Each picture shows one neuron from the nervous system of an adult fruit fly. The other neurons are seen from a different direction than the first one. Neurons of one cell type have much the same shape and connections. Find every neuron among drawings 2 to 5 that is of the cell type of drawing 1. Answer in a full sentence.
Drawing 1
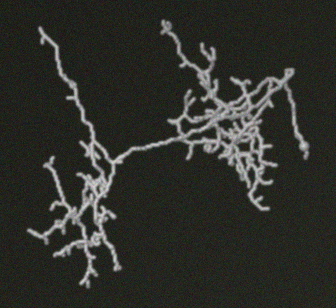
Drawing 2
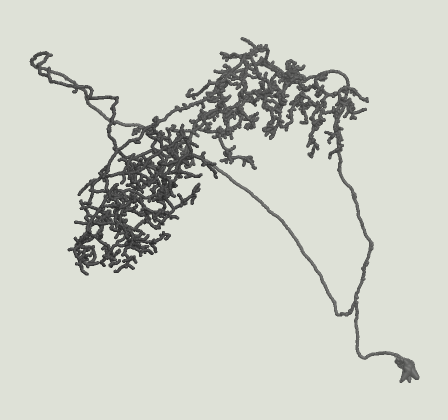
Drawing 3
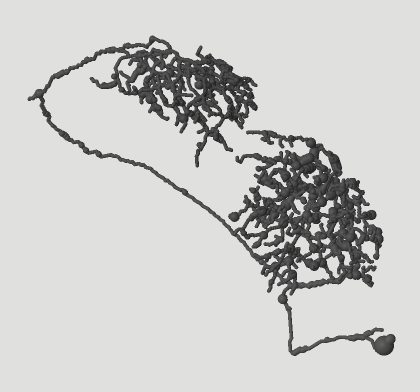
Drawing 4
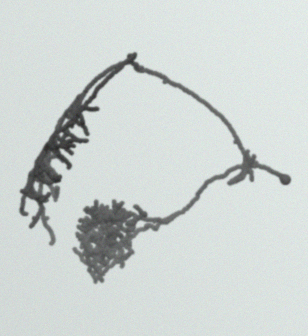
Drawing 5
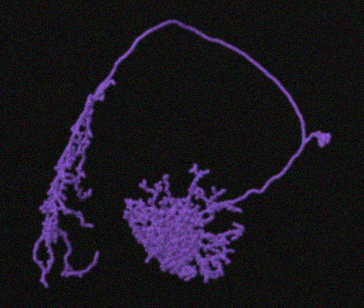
Drawing 2 and drawing 3 are of the same cell type.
